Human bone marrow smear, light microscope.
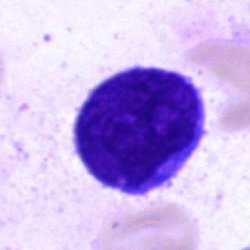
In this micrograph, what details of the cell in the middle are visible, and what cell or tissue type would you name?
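The nucleus occupies nearly the entire cell, and its chromatin is dense and stains deep purple. Cytoplasm forms only a thin rim, seen most clearly at the lower right, and it is deep blue. The cell is a blast.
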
